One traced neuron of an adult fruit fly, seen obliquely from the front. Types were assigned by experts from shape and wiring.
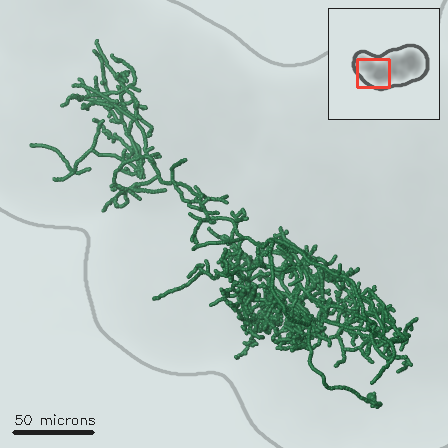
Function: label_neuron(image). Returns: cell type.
IN04B002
